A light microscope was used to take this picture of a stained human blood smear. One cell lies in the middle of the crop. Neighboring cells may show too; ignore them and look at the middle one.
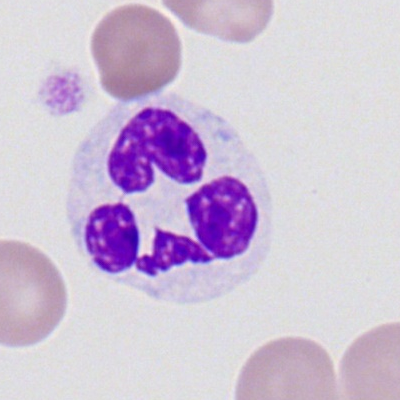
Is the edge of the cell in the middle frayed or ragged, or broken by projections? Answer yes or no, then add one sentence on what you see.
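No. The cell has a smooth, roughly round outline.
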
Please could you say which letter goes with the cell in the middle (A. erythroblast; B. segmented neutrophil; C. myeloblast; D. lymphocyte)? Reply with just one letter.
B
